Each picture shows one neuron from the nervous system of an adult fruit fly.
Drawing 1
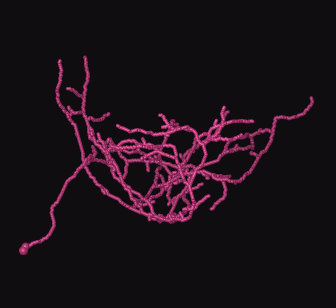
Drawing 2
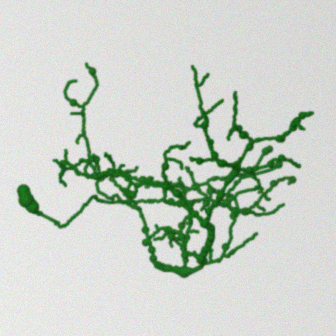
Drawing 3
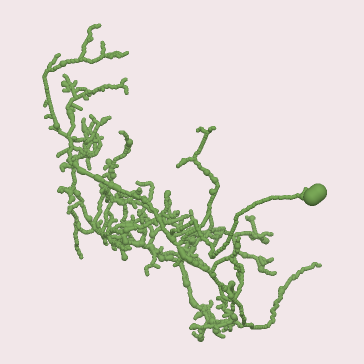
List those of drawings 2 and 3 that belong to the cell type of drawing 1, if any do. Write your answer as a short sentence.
Drawing 2 is of the same cell type.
